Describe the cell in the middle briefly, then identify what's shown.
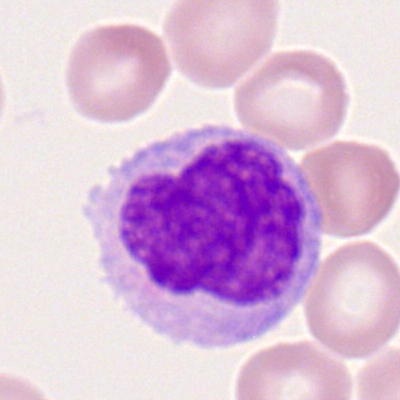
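Start with the edge: the cell is roughly round, but its border is frayed and slightly ruffled, which you will see best on the left. Now look at the nucleus, where a notch cuts into its upper edge. The cytoplasm is pale greyish-blue, and its rim is wider on the left than on the right. This is a monocyte.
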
